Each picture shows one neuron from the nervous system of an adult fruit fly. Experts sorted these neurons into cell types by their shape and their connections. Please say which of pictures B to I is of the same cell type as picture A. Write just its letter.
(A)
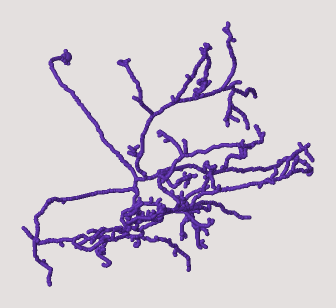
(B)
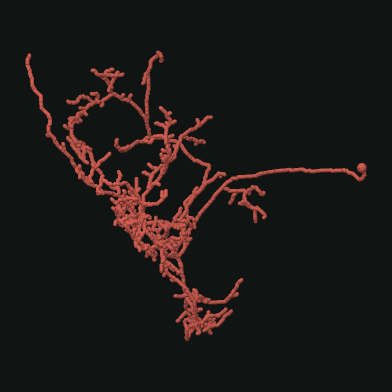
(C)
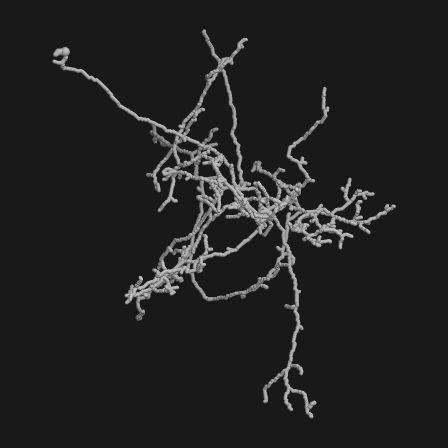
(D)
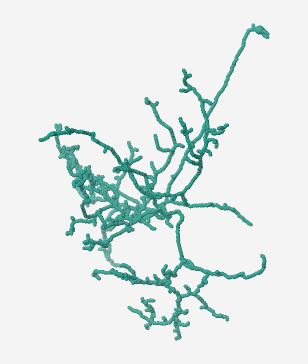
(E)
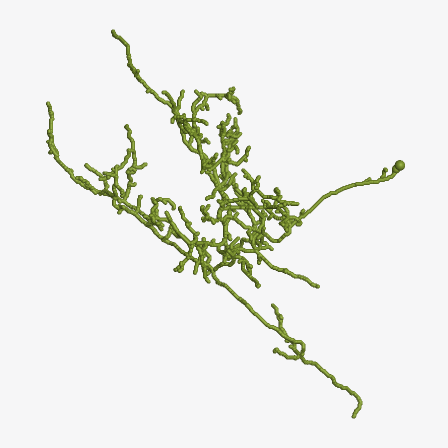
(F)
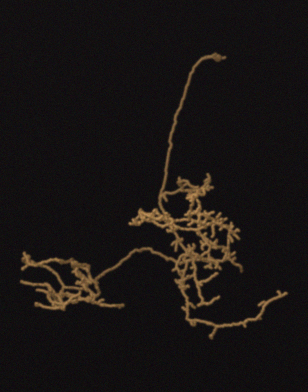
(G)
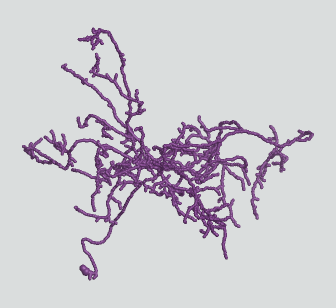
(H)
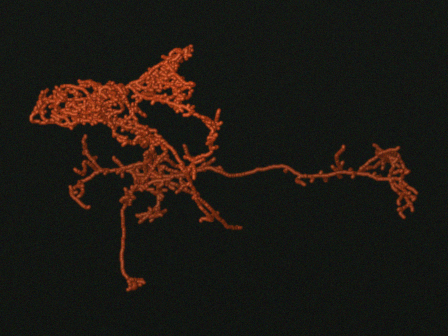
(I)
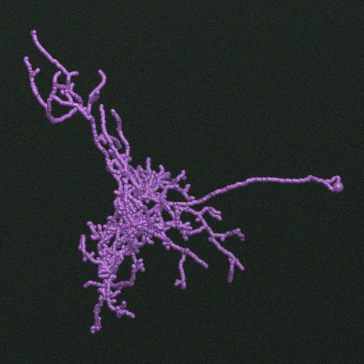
D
